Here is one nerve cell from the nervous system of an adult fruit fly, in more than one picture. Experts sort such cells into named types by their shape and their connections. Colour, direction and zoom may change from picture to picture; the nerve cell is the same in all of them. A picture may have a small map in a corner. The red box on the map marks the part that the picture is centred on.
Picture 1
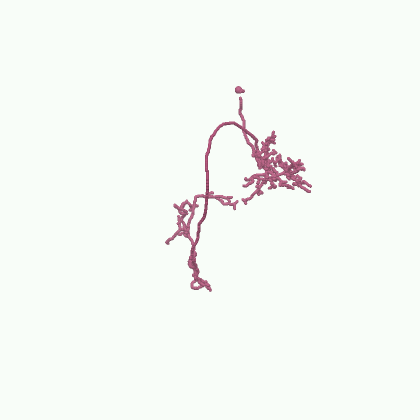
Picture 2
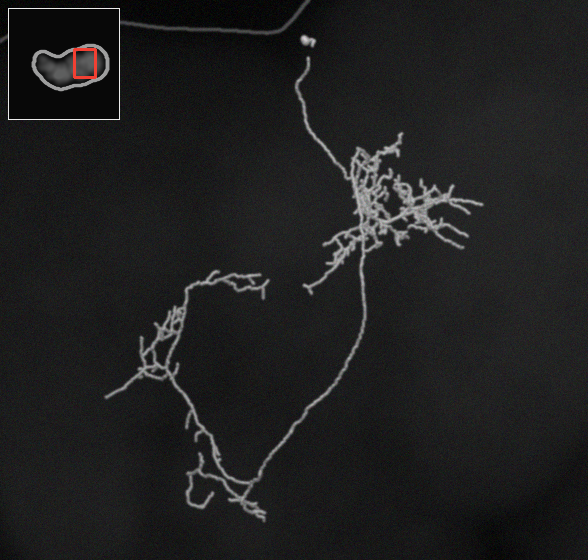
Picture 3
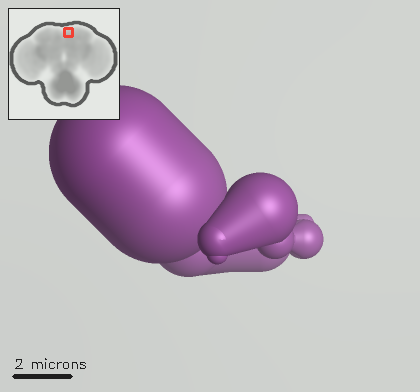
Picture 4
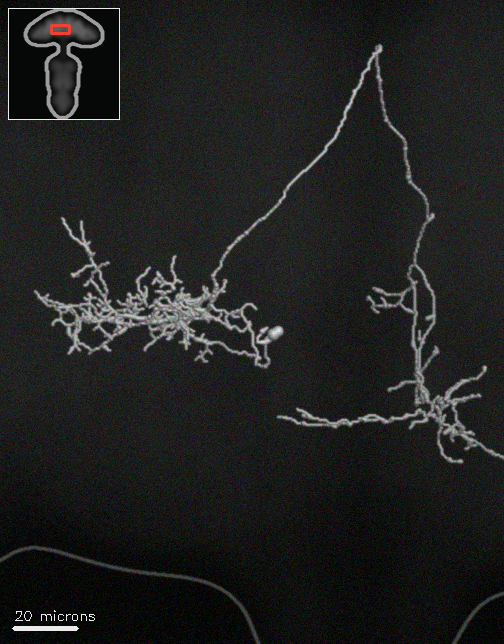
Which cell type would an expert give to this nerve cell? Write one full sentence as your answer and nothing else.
This nerve cell is a cell of type CL204.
